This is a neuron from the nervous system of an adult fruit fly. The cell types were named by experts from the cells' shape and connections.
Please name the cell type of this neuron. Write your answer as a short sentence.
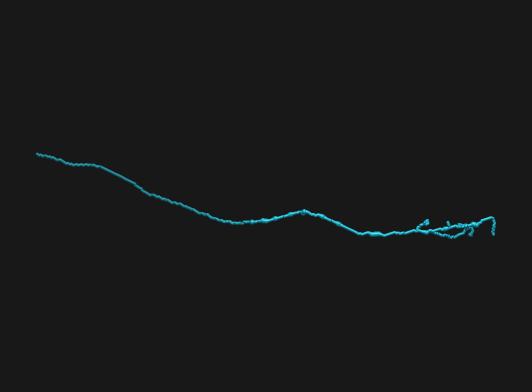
The cell type is WG1.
